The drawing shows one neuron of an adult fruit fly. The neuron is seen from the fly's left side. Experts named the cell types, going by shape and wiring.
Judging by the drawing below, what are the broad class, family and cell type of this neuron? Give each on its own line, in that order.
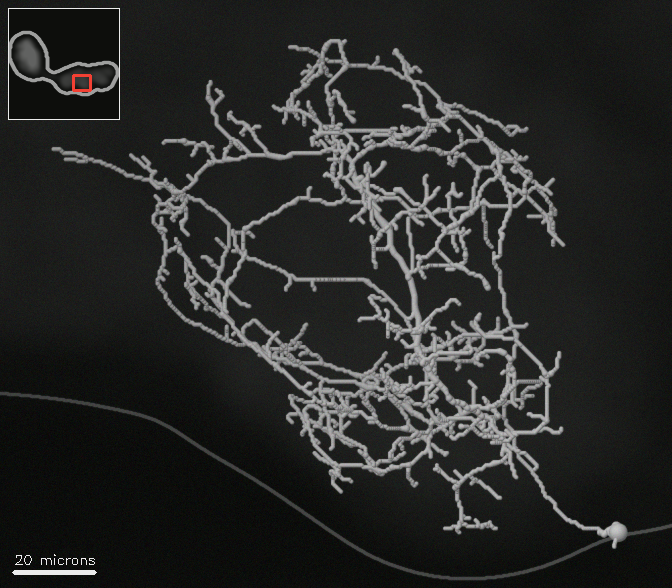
nerve-cord intrinsic neuron
hemilineage 04B
IN04B011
